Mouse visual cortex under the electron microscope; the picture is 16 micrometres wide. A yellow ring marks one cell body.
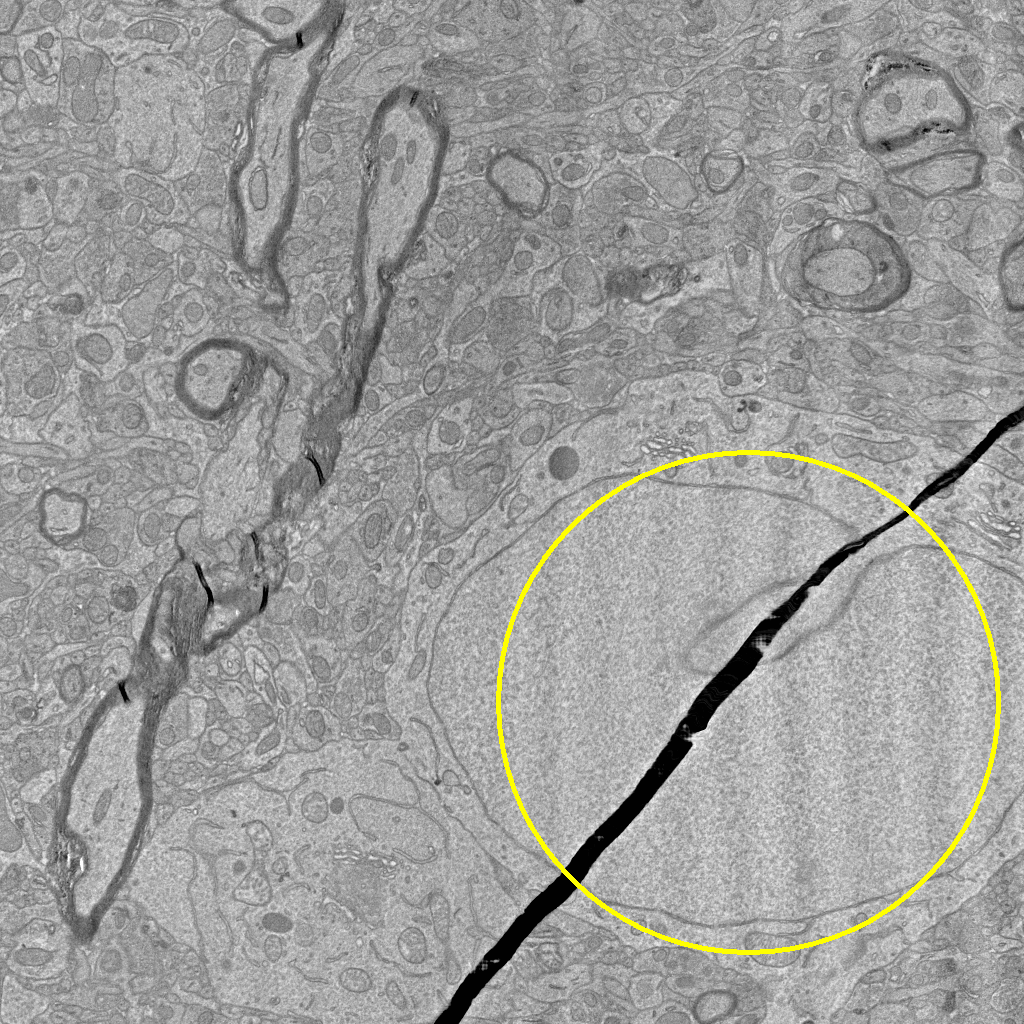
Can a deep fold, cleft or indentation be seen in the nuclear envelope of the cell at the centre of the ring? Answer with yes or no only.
Yes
